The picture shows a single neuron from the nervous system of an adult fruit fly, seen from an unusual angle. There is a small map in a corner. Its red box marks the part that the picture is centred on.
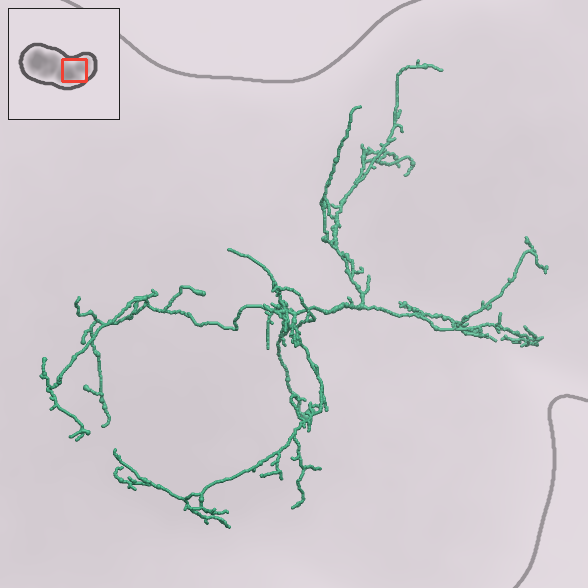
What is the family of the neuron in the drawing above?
hemilineage 03A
